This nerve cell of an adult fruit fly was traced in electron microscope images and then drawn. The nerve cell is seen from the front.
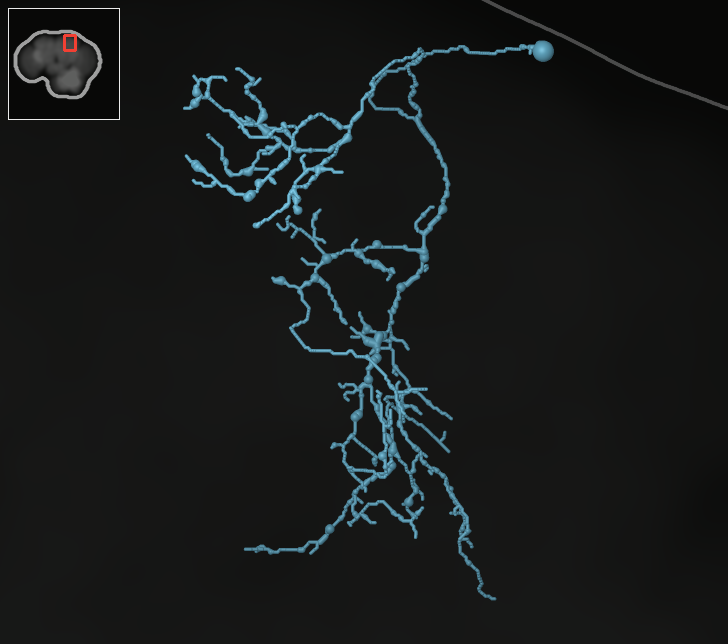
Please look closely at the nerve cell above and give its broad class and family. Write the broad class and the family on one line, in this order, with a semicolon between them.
central-brain intrinsic neuron; hemilineage LHd2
